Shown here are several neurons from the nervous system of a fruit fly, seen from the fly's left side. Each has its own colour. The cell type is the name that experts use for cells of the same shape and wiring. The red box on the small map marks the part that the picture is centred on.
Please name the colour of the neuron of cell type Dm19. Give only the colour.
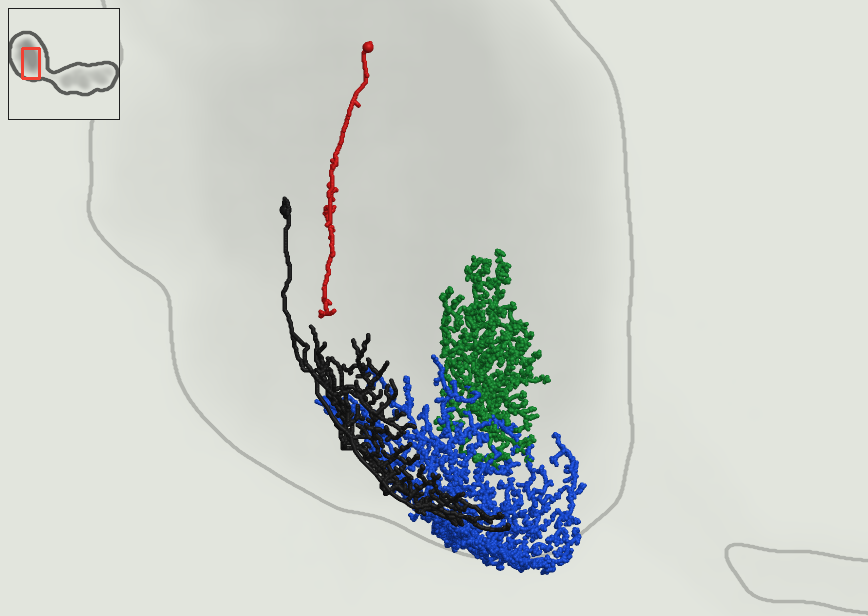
blue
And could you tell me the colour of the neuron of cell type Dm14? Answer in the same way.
black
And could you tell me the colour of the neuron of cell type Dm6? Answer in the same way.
green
